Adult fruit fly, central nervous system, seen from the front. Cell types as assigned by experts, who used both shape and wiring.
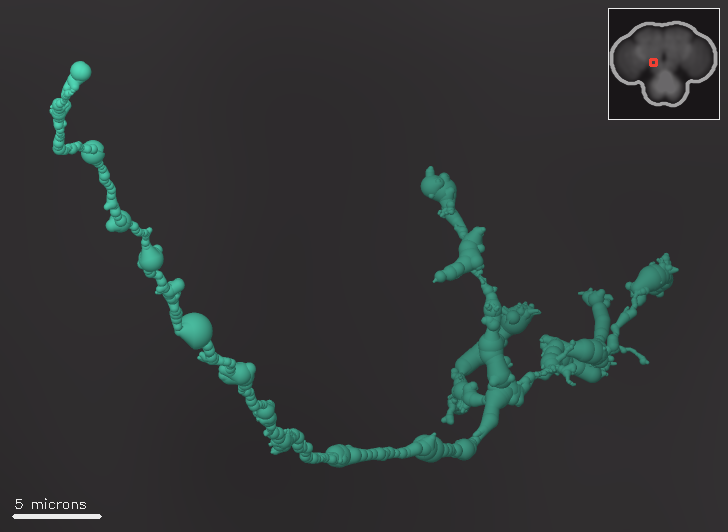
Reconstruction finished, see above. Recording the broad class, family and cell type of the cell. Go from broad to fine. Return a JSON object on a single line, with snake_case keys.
{"broad_class": "sensory neuron entering the brain", "family": "class mechanosensory", "cell_type": "JO-EV2"}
